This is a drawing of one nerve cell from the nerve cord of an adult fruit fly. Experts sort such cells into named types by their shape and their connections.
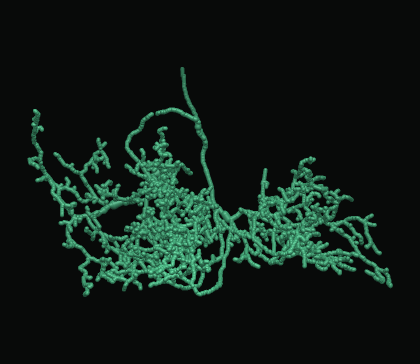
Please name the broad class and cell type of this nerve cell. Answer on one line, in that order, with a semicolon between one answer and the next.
ascending neuron; ANXXX026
